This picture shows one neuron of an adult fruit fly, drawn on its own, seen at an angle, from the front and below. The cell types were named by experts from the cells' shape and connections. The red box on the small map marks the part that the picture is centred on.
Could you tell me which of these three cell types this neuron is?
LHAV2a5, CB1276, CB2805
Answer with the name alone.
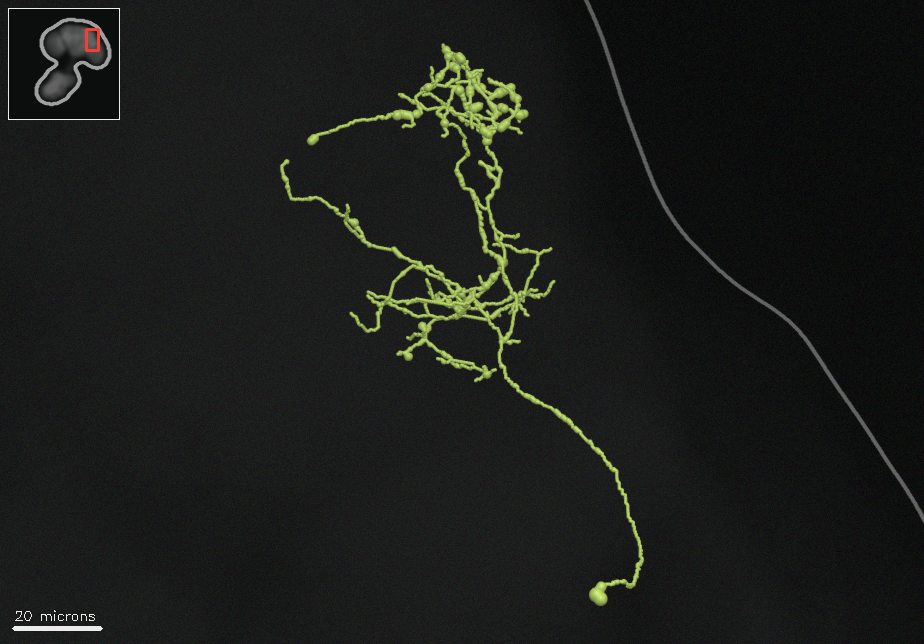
LHAV2a5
